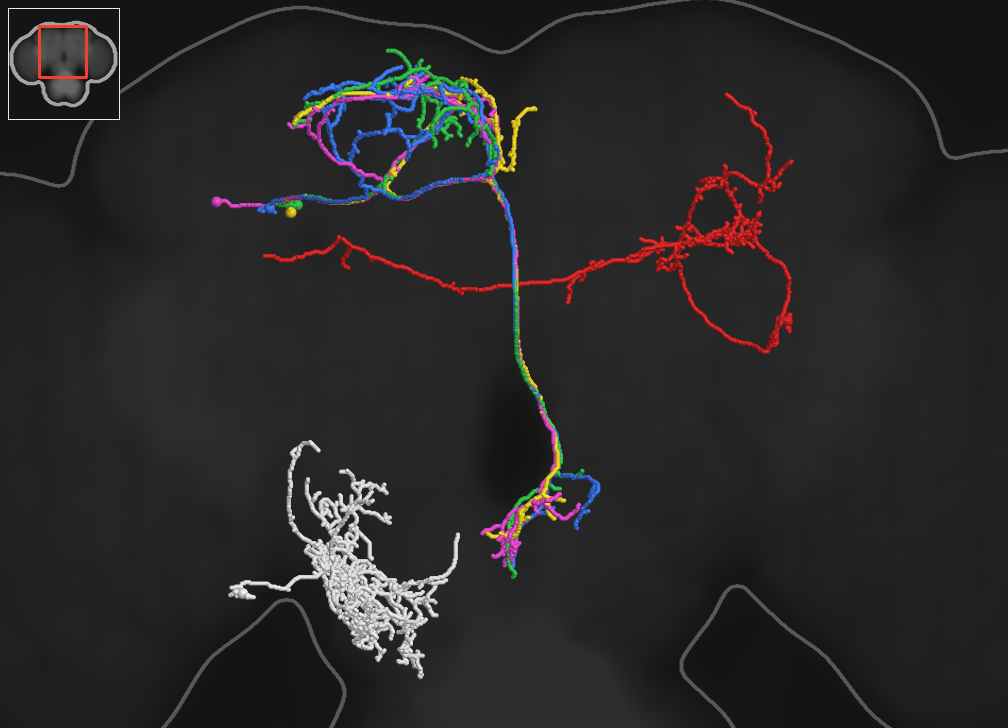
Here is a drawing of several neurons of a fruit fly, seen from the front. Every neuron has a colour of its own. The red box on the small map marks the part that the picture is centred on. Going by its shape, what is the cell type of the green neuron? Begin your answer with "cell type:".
cell type: CB4242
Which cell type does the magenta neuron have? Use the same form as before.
cell type: CB4243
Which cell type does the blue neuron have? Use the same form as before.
cell type: SMP258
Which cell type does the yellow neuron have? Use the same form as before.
cell type: SMP262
